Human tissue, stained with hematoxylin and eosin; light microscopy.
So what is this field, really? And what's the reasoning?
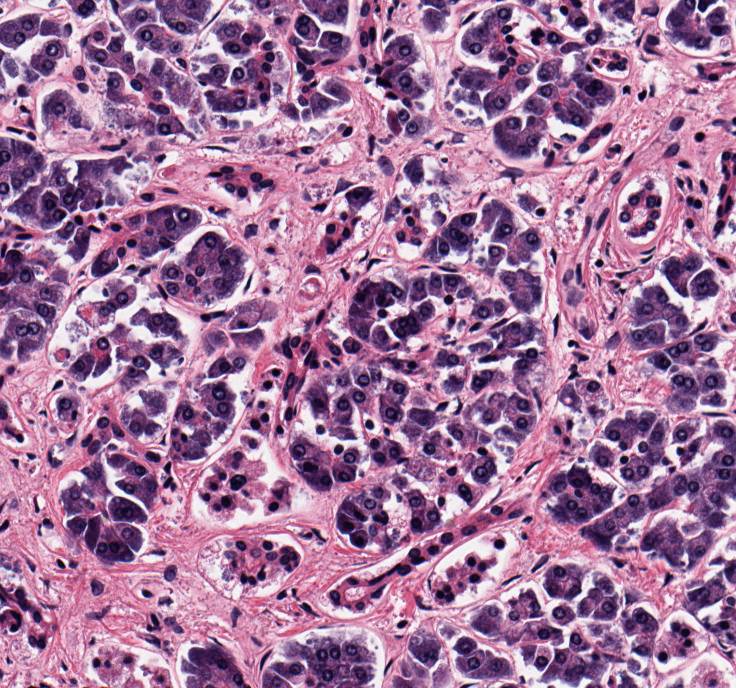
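Tissue: exocrine pancreas. Cells in rounded nests throughout, divided by bands of pink fibrous tissue. Deciding points: abundant granular purple cytoplasm, and round nuclei each with one prominent nucleolus.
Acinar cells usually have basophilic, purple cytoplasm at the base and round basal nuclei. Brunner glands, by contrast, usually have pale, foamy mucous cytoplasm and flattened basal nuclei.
White clefts and gaps split groups of cells within the nests and from the surrounding stroma.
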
